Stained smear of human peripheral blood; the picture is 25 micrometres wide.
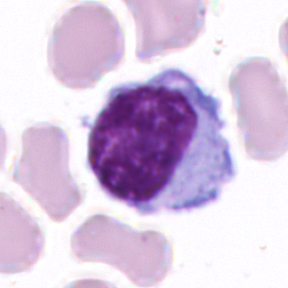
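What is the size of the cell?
It measures about 13 micrometres across.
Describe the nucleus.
It is a single oval mass without lobes, lying toward the left of the cell and filling about 60% of the cell's area; its chromatin is dark purple and coarsely clumped.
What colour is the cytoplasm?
Pale grey-blue, a deeper blue at its outer edge than next to the nucleus.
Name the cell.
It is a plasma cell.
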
